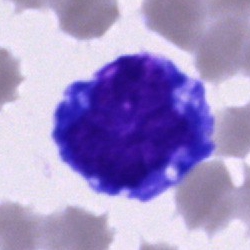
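Blast, the central cell of a stained human bone marrow smear. The cell is roughly round, its edge slightly knobbly and uneven. Its nucleus takes up nearly the whole cell, with dark purple, dense chromatin. Cytoplasm is very scant, visible only as a thin rim of slightly paler blue at the edges.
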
